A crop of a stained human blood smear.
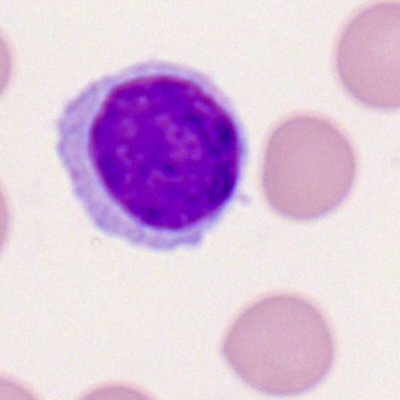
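Lymphocyte in the middle, roughly round, though the left edge looks slightly irregular and frayed. The nucleus sits toward the right, which leaves the cytoplasm widest on the left. That cytoplasm is pale blue, while the chromatin is dense and dark purple with coarse clumps.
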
